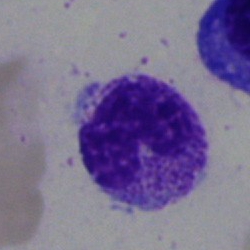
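Metamyelocyte, the central cell in a stained human bone marrow smear. Its outline is roughly round, and the nucleus fills most of the cell. A small pale cleft lies near the middle of the nucleus. The chromatin is dark purple and coarsely clumped.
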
